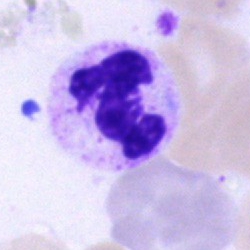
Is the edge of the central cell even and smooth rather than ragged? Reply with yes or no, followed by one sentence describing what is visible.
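Yes. The cell outline is round with a smooth edge.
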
